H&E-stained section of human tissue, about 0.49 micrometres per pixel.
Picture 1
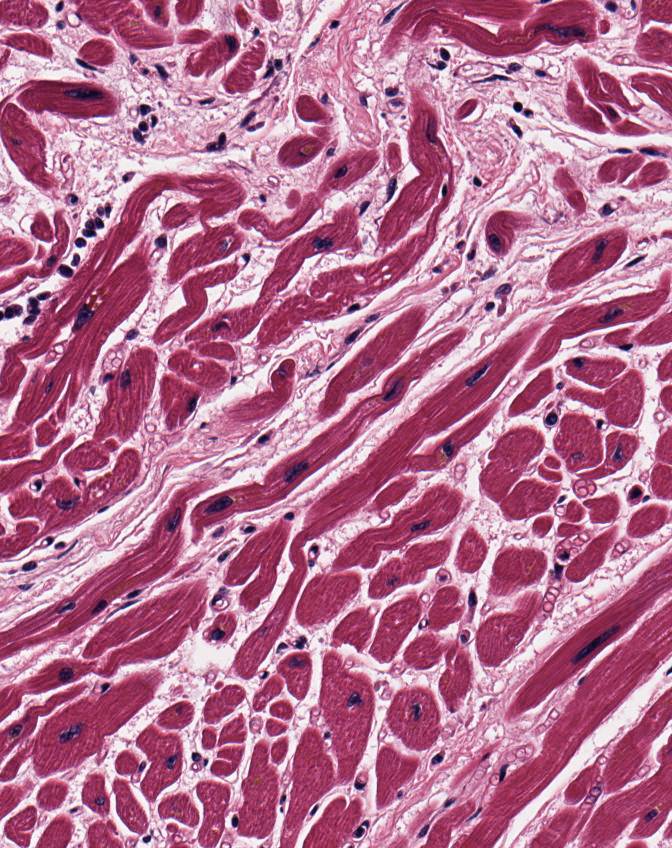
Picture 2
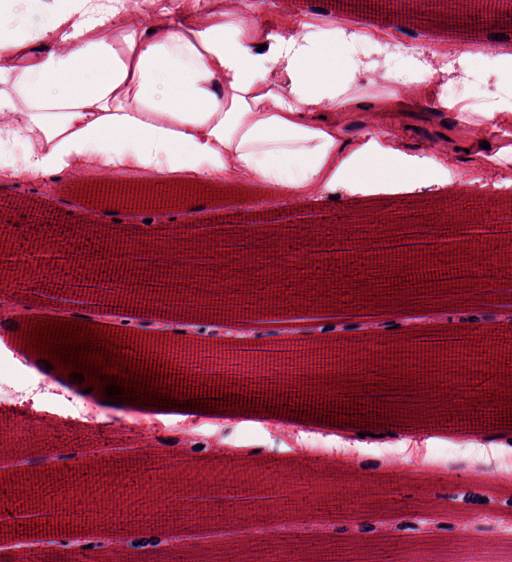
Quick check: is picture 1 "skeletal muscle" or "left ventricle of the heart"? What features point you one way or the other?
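Identification: picture 1 left ventricle of the heart, picture 2 skeletal muscle. Picture 1: fibres branch and join rather than run as separate cylinders; lengthwise ones run lower left to upper right, cross-cut ones fill much of the lower middle and right. Between fibres: loose, pale pink, wispy connective tissue with scattered small dark nuclei, plus thin-walled capillaries with red blood cells, some clustered on the right. Picture 2: fibres broad, unbranched, even in width, deep eosinophilic red; nuclei flattened, elongated, at fibre edges.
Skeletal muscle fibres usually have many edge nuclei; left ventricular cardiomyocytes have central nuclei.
Adipocytes at top: large empty polygonal spaces, thin pink rims, compressed marginal nuclei.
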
